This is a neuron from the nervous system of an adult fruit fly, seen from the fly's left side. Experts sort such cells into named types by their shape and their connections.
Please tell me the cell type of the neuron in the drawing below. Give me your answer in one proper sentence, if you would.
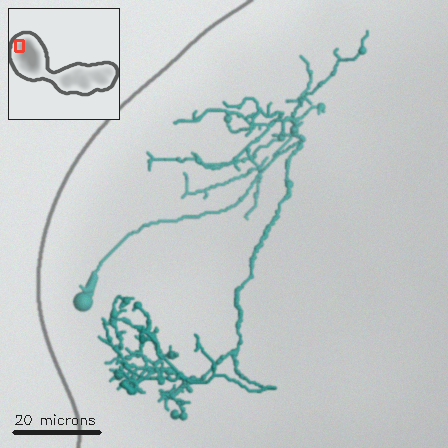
Included in the cell type PAM01 is this neuron.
